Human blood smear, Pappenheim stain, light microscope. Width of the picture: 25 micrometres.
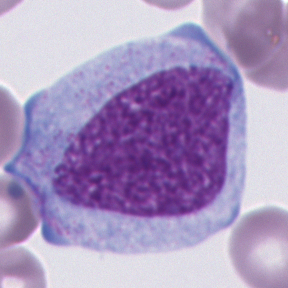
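Promyelocyte in a stained blood smear. Note the small pointed projection at the left edge and the dark purple chromatin, stippled with lighter gaps between darker specks. The pale greyish-blue cytoplasm deepens to blue along the outer edge and holds fine pinkish-purple granules.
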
